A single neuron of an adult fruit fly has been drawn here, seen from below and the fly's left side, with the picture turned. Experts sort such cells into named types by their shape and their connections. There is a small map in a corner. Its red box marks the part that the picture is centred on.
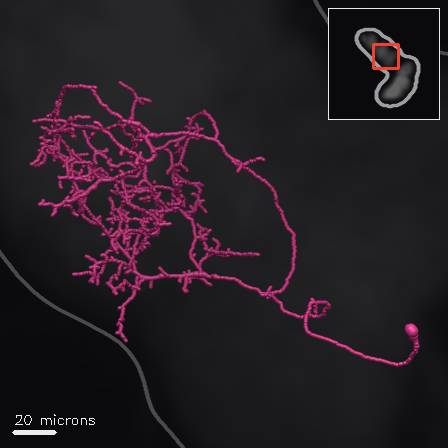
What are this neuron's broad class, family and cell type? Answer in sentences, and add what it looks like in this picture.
This is a nerve-cord intrinsic neuron. The family is hemilineage 07B. Its cell type is IN07B030. It is in the nerve cord and does not reach the brain. The cell body can be seen at the lower right of the picture. From left to right in the picture it spans about 190 microns.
